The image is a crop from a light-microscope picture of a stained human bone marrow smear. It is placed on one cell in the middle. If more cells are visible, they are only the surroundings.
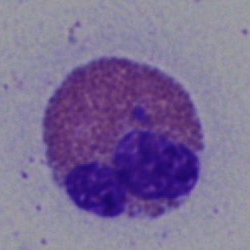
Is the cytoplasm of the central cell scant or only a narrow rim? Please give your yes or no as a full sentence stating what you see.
No, around the nucleus lies a wide area of cytoplasm.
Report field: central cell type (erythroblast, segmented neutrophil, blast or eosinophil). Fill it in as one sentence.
Where the crop is centred, there is an eosinophil.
